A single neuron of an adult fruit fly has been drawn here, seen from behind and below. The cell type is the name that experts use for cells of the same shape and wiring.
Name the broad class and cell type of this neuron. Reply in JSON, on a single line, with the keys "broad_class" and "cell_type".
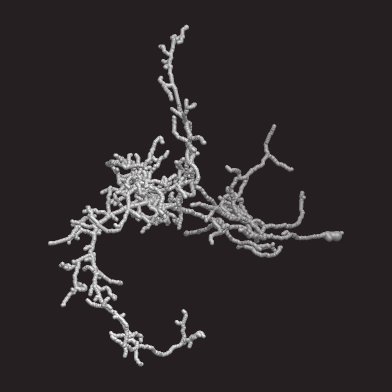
{"broad_class": "central-brain intrinsic neuron", "cell_type": "LAL111"}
